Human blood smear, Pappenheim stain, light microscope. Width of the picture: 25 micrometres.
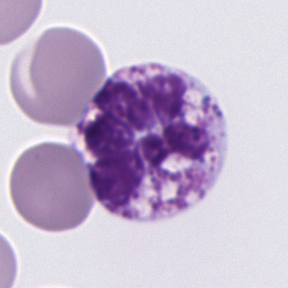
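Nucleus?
Divided into several lobes.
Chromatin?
Dark purple, coarsely clumped.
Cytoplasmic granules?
Coarse, dark purple, scattered unevenly with pale gaps between them.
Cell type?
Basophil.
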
